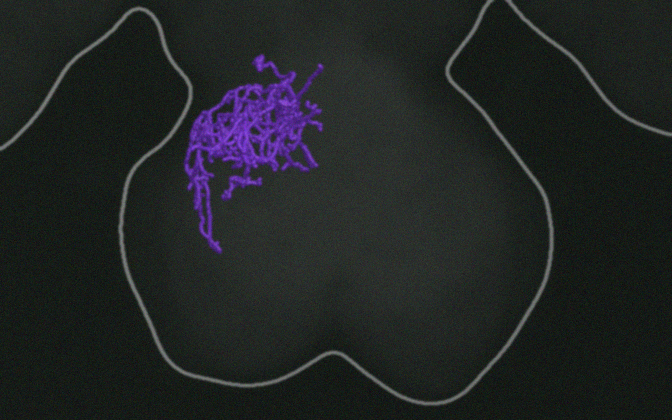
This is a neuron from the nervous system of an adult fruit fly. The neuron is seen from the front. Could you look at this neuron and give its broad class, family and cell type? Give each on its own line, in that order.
nerve-cord intrinsic neuron
hemilineage 17B
IN17B017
